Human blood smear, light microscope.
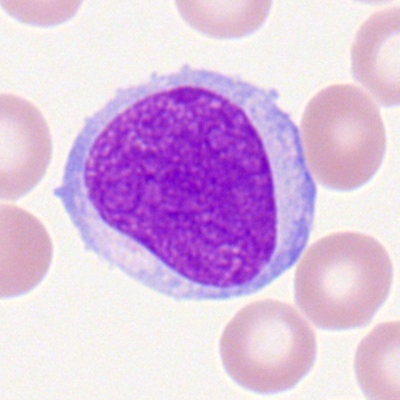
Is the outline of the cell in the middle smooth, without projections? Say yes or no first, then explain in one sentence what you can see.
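No. The cell margin shows small irregular fringe-like projections.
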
